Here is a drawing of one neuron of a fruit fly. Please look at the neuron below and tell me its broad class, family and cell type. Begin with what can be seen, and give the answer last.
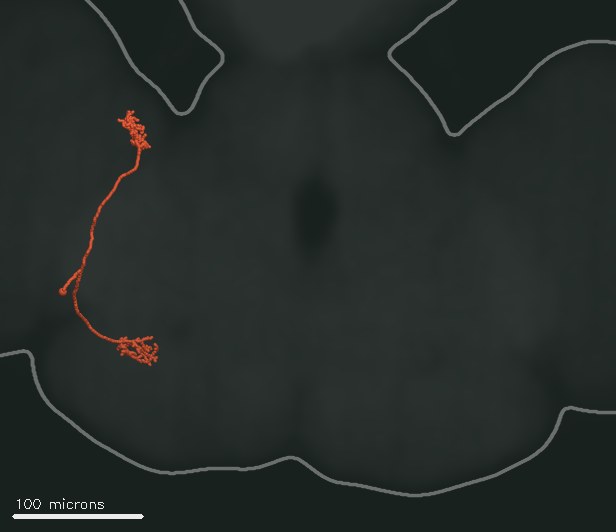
The cell body can be seen on the left of the picture. From top to bottom in the picture it spans about 200 microns. This is a visual projection neuron. The family is hemilineage VPNd2. It is of cell type LC10d.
